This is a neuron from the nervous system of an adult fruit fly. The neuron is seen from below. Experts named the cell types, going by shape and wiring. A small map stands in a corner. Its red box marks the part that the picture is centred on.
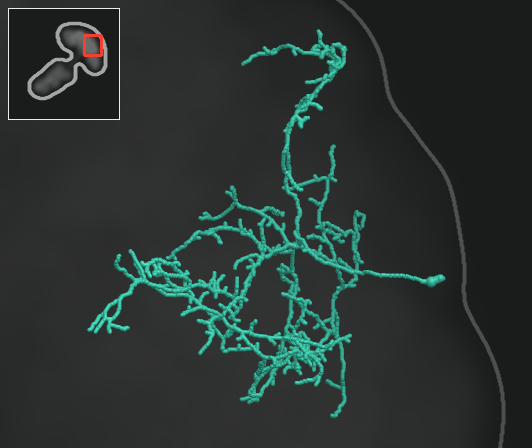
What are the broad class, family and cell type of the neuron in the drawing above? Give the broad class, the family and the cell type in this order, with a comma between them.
central-brain intrinsic neuron, hemilineage CREl1, CL123_e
